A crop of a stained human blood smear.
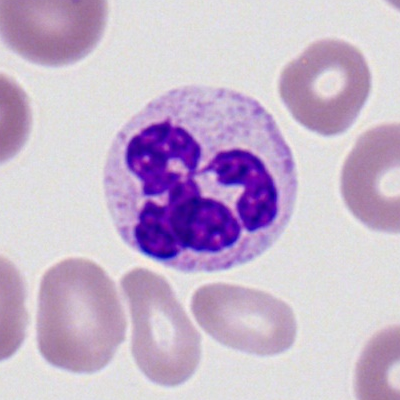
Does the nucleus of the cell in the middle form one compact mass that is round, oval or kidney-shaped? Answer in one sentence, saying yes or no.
No, this cell's nucleus is lobed instead of forming a single mass.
